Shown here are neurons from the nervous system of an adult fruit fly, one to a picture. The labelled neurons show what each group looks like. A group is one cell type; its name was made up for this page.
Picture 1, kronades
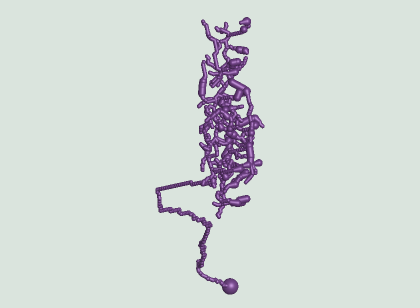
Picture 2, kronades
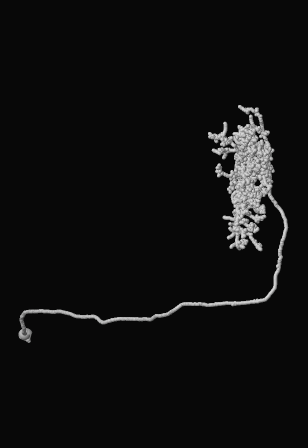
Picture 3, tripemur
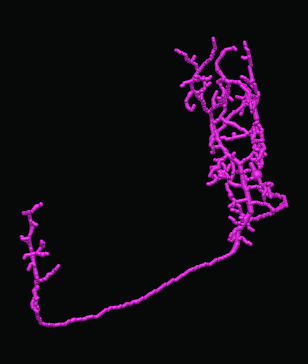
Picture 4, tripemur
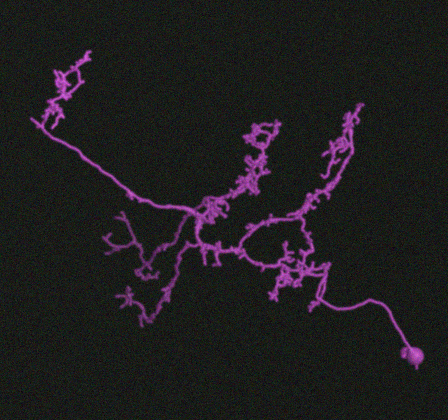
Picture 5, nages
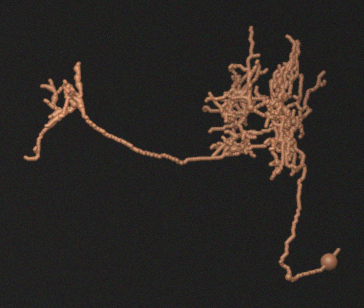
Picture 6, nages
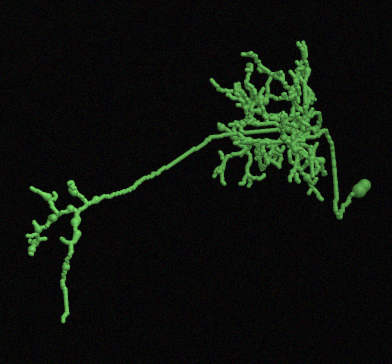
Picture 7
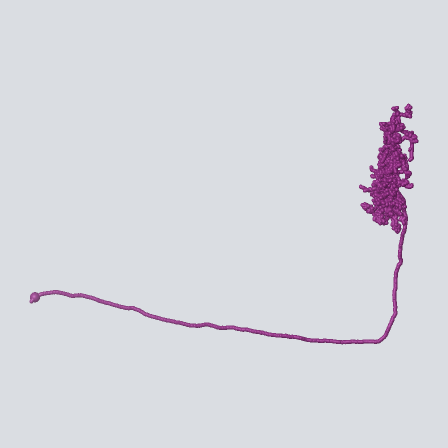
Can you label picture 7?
kronades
